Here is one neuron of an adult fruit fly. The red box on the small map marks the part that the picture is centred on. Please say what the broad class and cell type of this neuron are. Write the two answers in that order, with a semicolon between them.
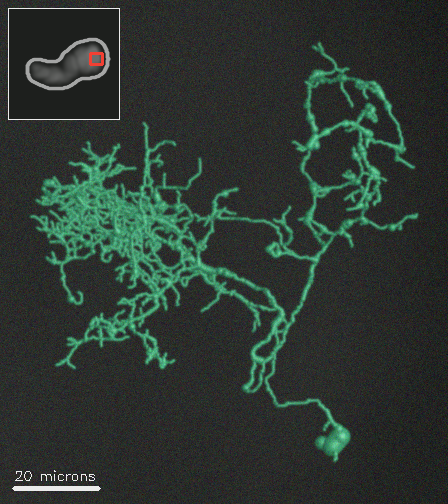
central-brain intrinsic neuron; AVLP405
